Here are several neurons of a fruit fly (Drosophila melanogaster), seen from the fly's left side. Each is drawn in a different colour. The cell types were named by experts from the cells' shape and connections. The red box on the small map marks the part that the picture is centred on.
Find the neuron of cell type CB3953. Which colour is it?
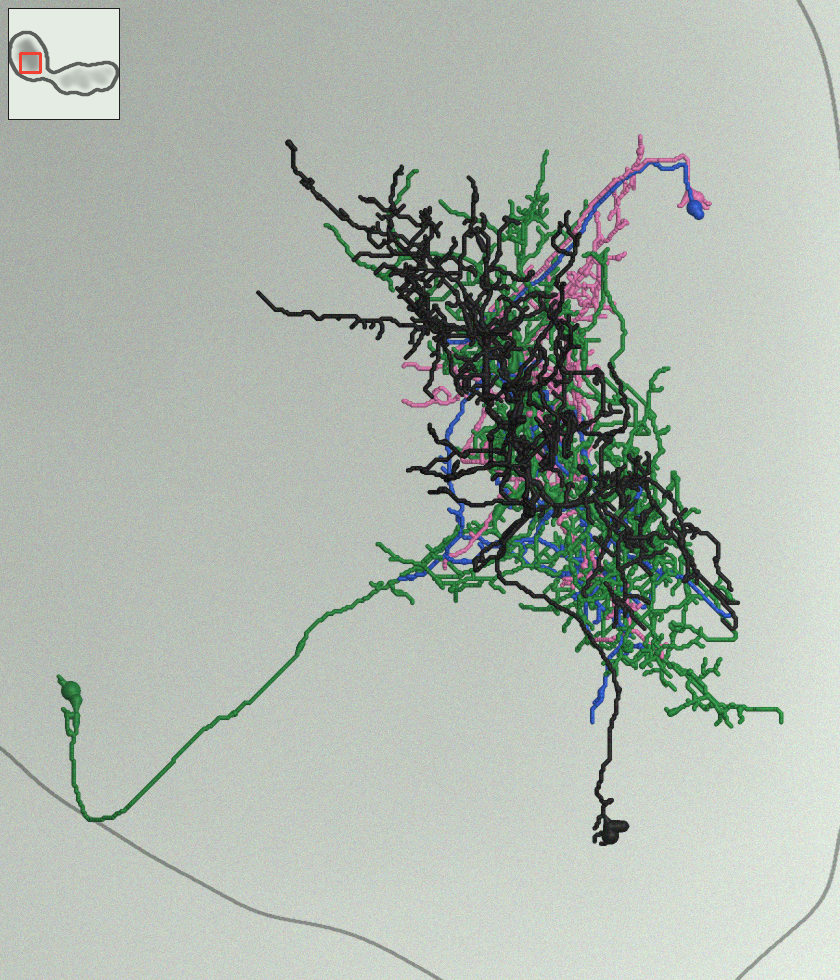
blue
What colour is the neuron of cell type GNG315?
green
